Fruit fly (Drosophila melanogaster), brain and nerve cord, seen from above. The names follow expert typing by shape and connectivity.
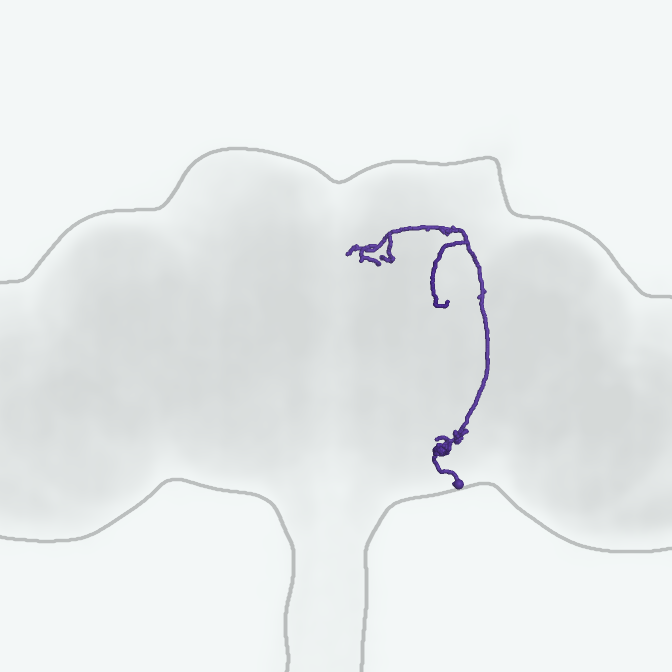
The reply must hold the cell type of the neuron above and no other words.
KCa'b'-m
